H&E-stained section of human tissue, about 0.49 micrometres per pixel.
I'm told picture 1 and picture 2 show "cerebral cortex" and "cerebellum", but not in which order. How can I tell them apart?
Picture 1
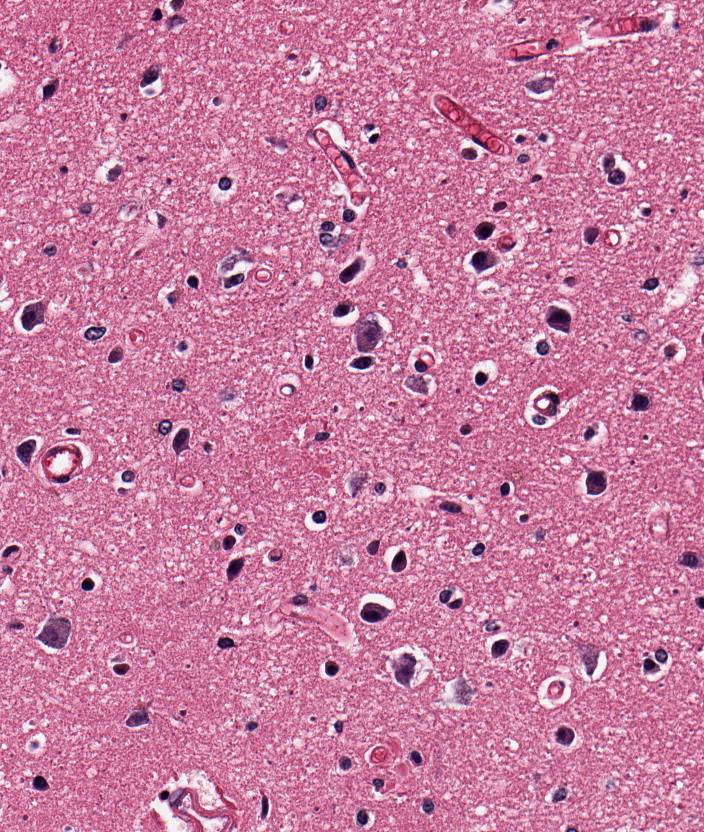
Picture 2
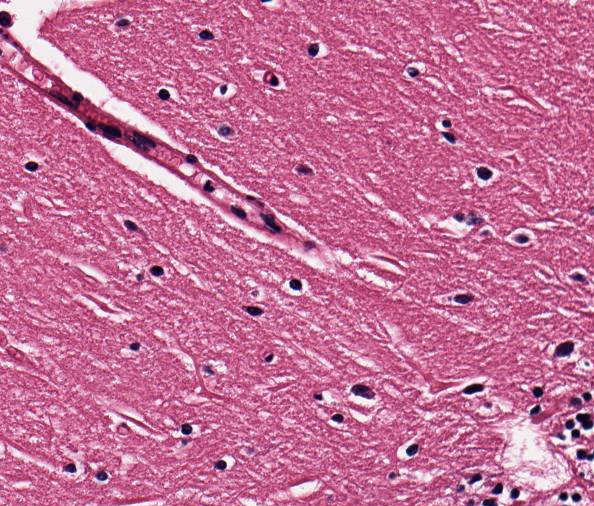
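To begin, picture 1 shows cerebral cortex, and picture 2 shows cerebellum. Matrix: both are pink, uniform and finely granular in picture 1, fine and fibrillary in picture 2, where it forms no organised units such as glands or tubules. Cells: in each picture most are small, with dark nuclei and little visible cytoplasm; picture 2's nuclei range from round to oval, and many sit in small clear halos. Distribution: picture 1's cells are spread fairly evenly, without rows, layers or clusters, whereas in the lower right corner of picture 2 small round dark nuclei crowd together much more densely than elsewhere. Vessels: thin capillaries containing red blood cells cross the upper part of picture 1 obliquely.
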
